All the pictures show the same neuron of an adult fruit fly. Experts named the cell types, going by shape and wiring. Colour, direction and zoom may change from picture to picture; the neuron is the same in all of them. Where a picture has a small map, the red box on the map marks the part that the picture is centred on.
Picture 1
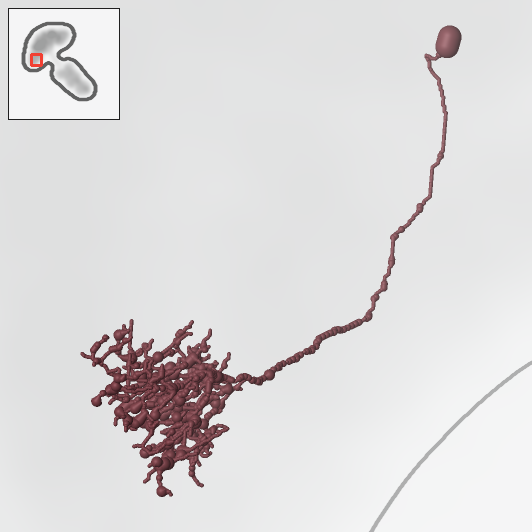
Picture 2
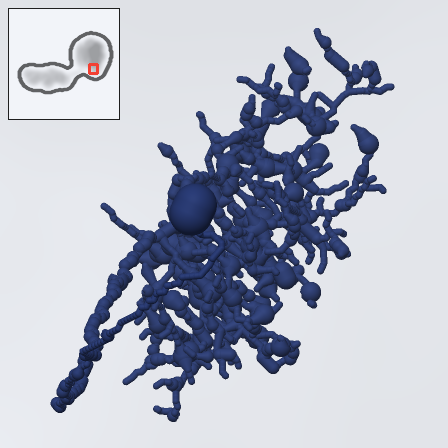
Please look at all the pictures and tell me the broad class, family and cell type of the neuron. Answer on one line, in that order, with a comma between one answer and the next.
optic-lobe intrinsic neuron, Pm, Pm1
